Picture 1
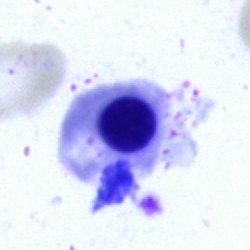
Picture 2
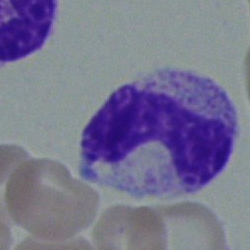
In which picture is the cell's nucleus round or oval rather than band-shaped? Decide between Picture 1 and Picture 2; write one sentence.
The cell shown in picture 1 carries a single compact round or oval nucleus.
